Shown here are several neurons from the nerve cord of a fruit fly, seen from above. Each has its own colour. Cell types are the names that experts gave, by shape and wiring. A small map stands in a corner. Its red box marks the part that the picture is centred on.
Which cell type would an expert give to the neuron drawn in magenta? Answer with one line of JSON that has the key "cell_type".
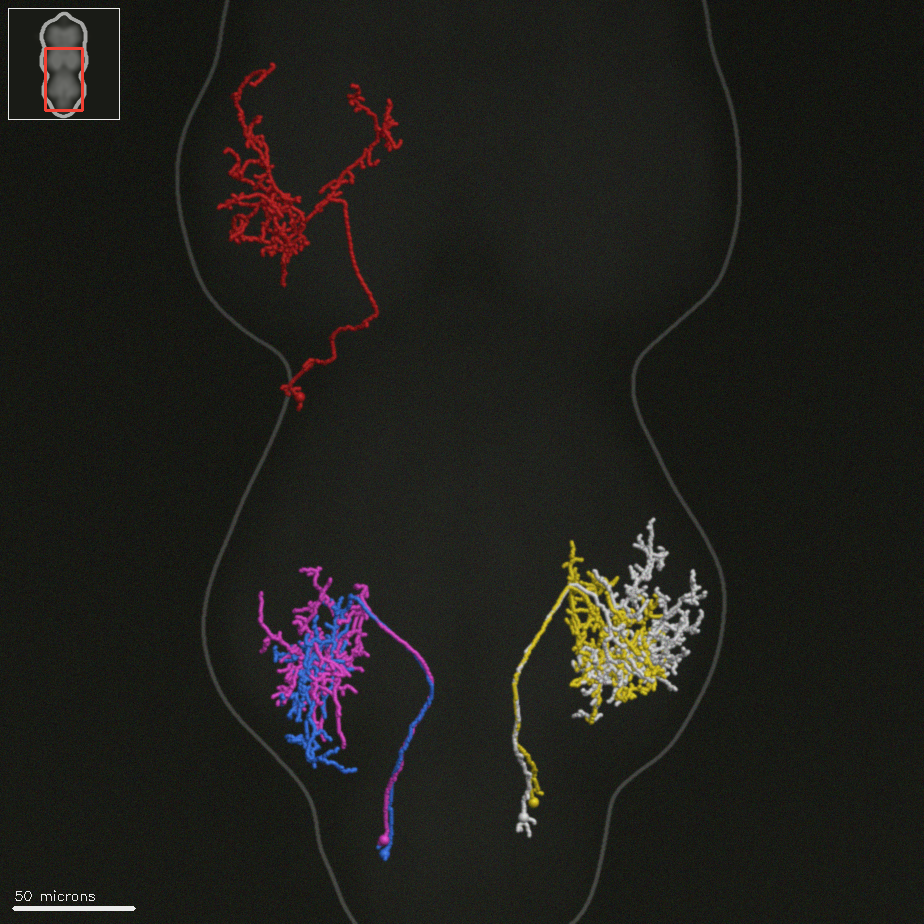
{"cell_type": "IN21A072"}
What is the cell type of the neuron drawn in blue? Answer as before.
{"cell_type": "IN21A078"}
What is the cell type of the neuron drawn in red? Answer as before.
{"cell_type": "IN21A049"}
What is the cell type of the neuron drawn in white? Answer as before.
{"cell_type": "IN21A035"}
